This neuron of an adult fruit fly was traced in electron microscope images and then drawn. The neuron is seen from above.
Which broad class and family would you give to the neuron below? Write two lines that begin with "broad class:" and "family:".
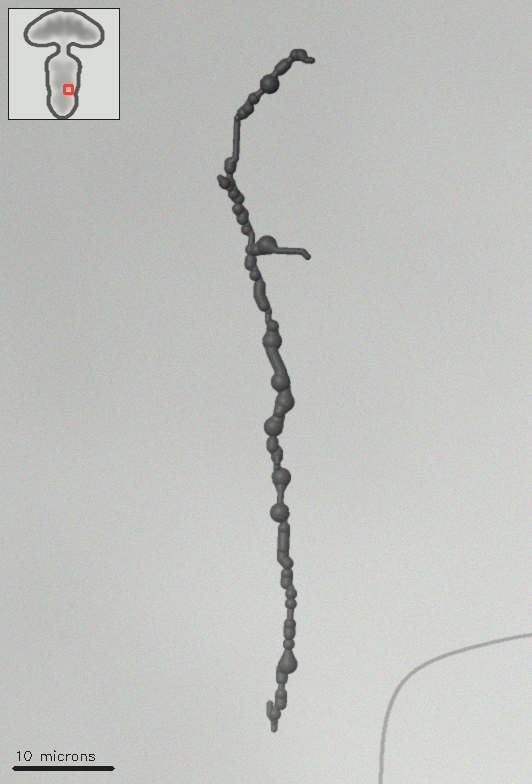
broad class: sensory neuron entering the nerve cord
family: class mechanosensory proprioceptive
